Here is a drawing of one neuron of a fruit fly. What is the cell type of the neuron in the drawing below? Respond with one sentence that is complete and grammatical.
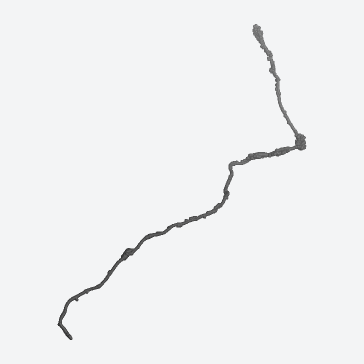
As for cell type, this neuron is R7p.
